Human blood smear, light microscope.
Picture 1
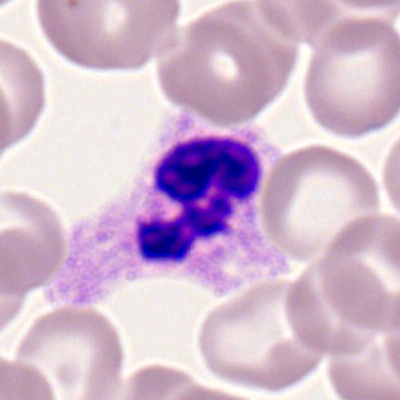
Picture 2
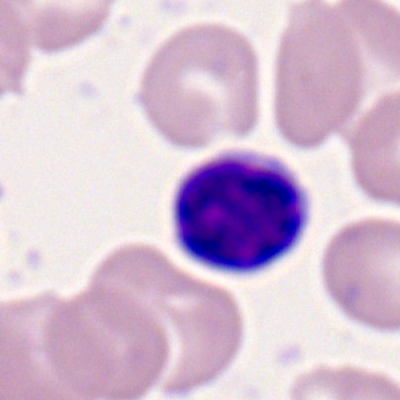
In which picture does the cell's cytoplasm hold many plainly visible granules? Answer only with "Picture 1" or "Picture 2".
Picture 1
